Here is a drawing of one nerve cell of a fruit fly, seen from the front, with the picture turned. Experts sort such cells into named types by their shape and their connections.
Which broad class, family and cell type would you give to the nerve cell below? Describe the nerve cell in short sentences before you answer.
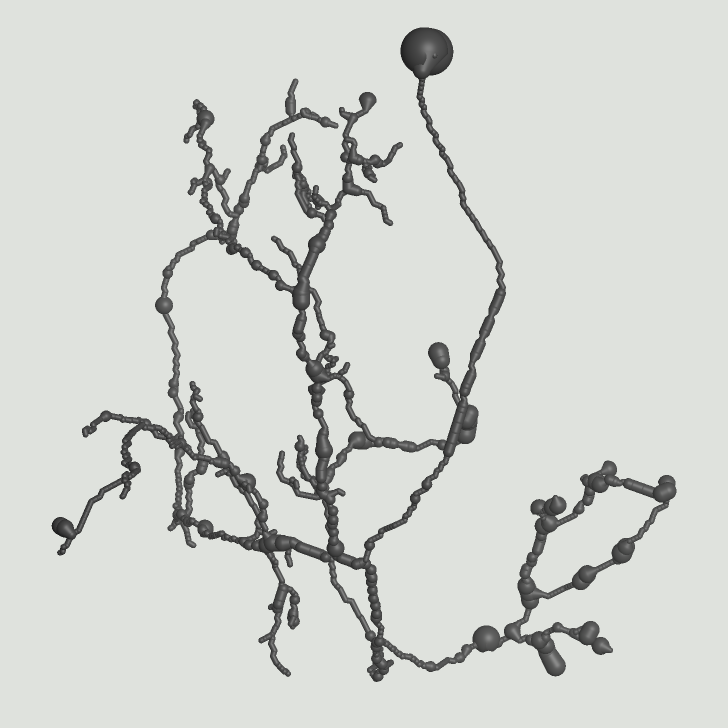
Dozens of branch ends can be seen. In this view it is about as wide as it is tall. It is a nerve-cord intrinsic neuron. The family is hemilineage 09A. Its cell type is IN09A063.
